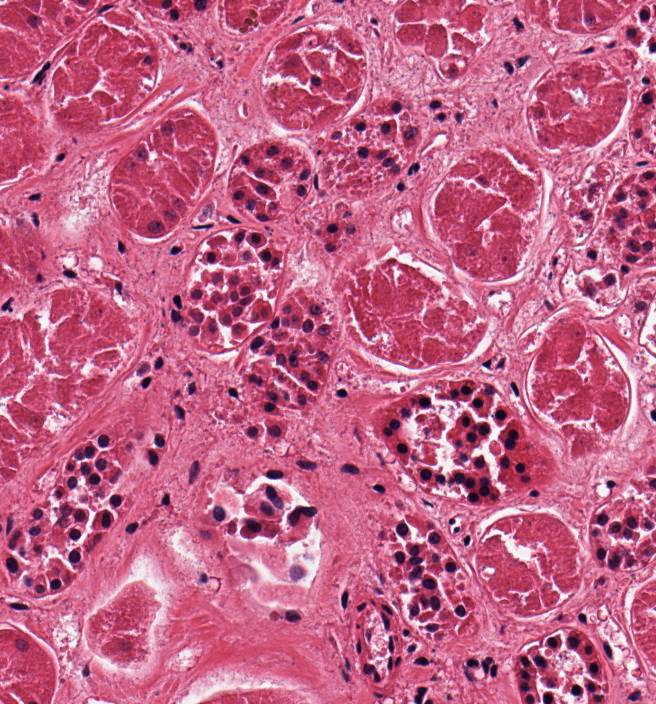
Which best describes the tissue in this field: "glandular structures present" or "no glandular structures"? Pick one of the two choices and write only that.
Glandular structures present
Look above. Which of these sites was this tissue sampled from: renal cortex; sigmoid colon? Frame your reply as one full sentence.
The source of this tissue sample is the renal cortex.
